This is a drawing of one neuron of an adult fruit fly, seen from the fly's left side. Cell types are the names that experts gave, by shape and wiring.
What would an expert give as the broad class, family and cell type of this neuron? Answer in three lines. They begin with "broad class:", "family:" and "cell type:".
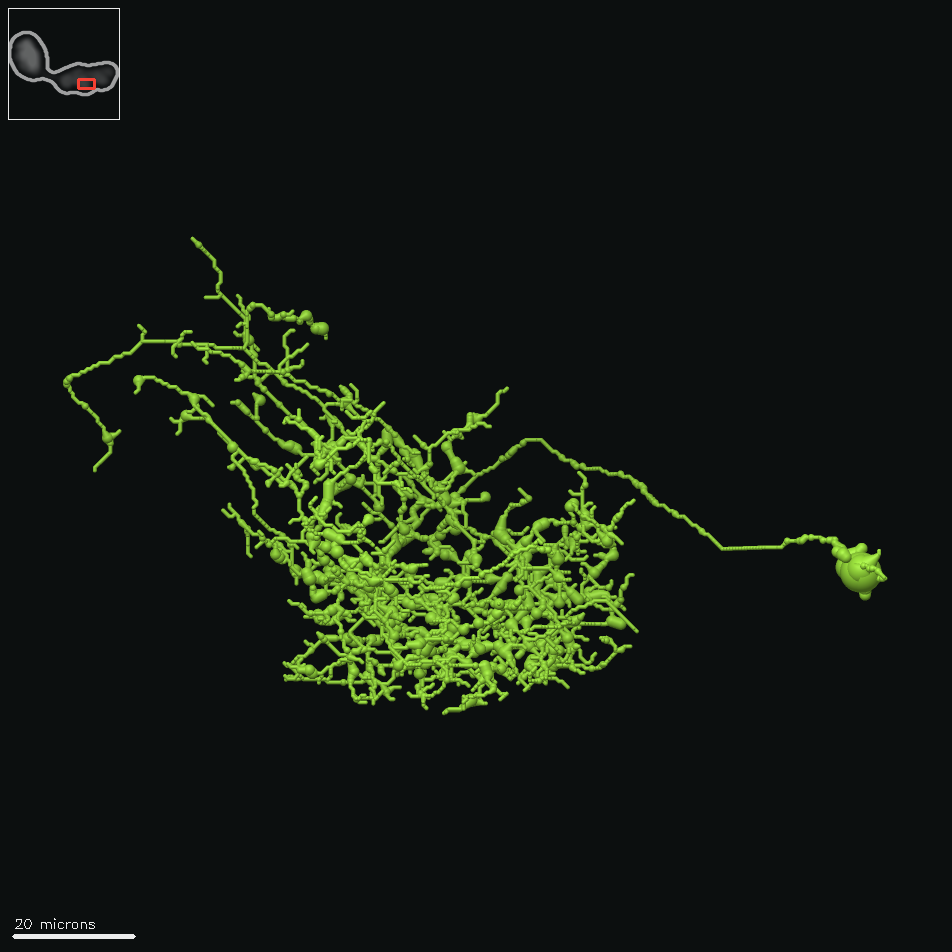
broad class: nerve-cord intrinsic neuron
family: hemilineage 01B
cell type: IN01B006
